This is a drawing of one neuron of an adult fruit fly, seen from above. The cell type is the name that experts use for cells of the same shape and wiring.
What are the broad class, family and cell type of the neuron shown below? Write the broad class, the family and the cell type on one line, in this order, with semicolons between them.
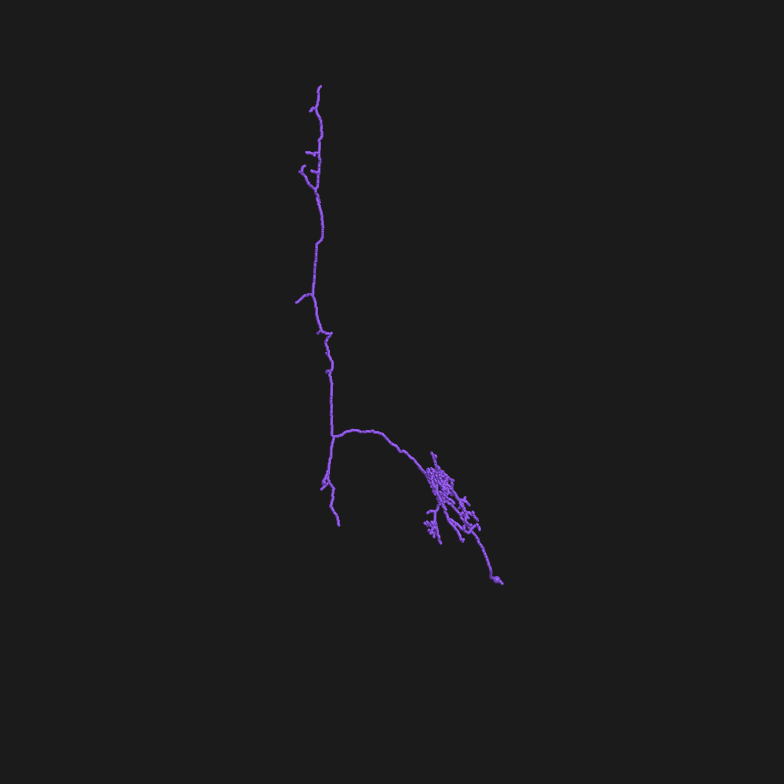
nerve-cord intrinsic neuron; hemilineage 08B; IN08B082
